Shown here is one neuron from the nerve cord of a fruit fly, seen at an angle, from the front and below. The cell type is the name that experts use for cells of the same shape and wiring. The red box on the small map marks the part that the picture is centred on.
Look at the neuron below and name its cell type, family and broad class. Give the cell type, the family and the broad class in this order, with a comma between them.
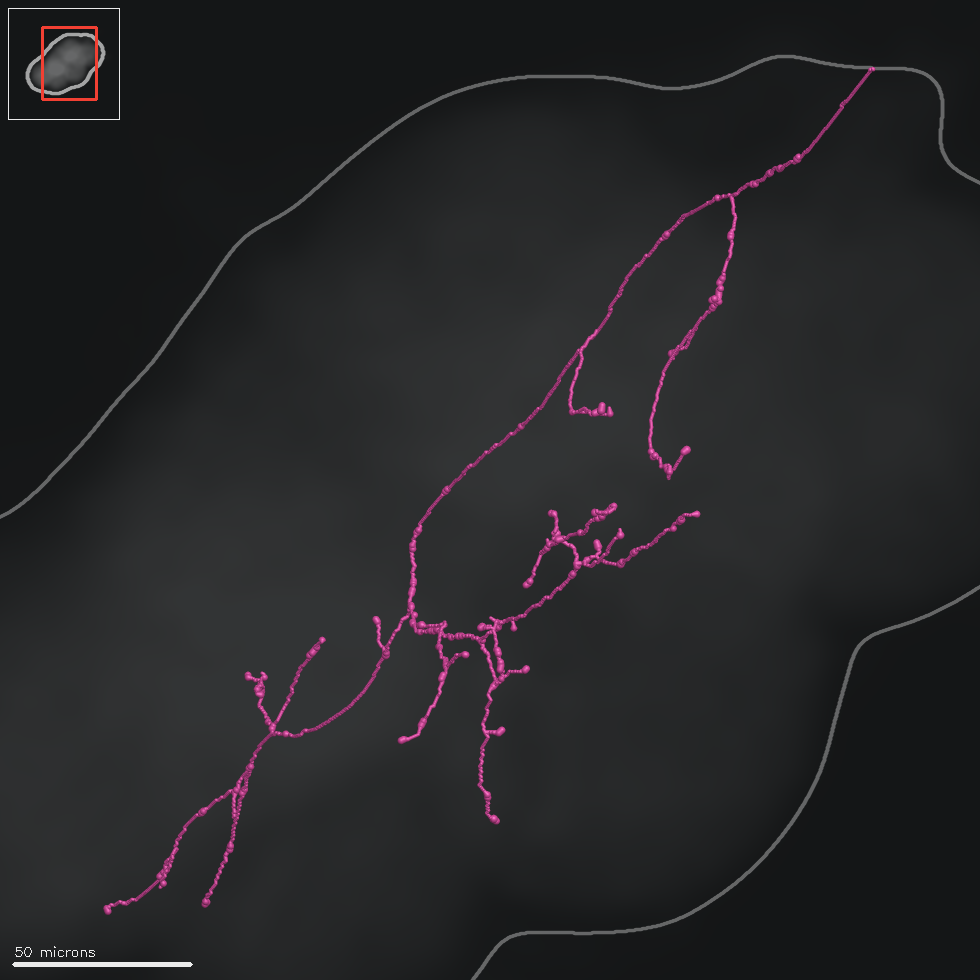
DNp44, DNp, descending neuron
